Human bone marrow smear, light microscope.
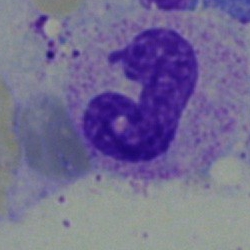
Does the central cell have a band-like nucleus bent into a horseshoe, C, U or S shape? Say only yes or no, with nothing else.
Yes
